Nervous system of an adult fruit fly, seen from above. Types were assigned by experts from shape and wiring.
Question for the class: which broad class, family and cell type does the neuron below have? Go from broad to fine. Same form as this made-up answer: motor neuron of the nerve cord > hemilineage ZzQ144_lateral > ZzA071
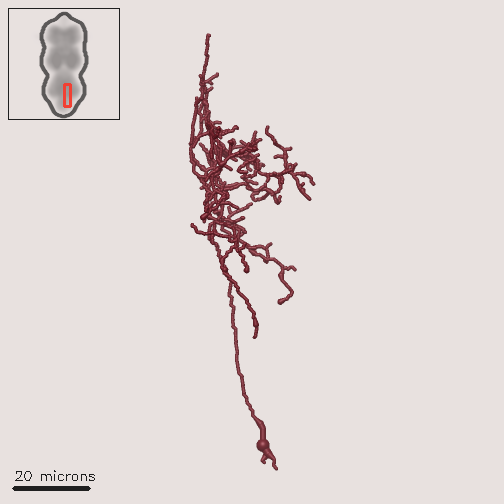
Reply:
nerve-cord intrinsic neuron > hemilineage 01B > IN01B065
